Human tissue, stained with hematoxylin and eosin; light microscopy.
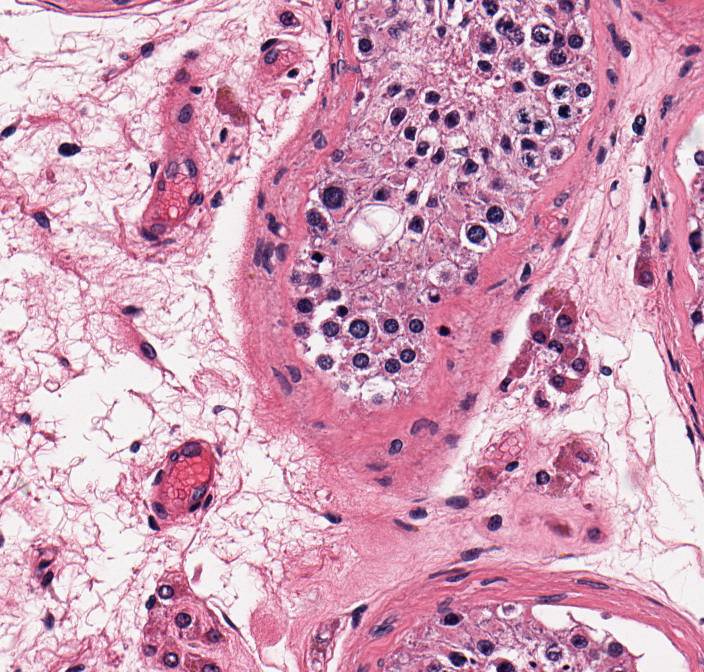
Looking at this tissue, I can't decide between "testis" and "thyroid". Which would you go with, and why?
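This is testis, not thyroid. The large oval tubule in the upper centre is crowded with many layers of rounded cells with round dark nuclei, many in pale or clear cytoplasm.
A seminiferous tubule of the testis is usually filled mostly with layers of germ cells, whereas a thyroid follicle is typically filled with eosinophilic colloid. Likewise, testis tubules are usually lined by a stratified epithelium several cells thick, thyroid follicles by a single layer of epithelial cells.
A thick, pink, layered fibrous wall with flattened spindle nuclei surrounds the tubule.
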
